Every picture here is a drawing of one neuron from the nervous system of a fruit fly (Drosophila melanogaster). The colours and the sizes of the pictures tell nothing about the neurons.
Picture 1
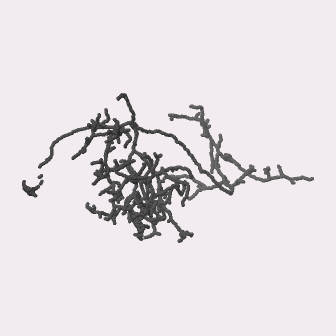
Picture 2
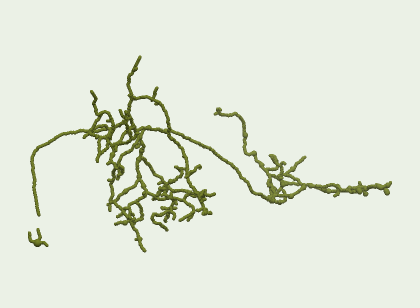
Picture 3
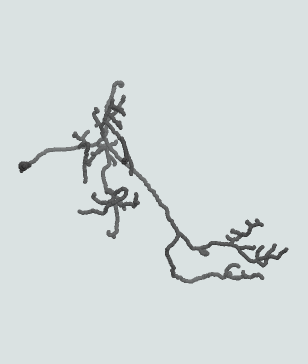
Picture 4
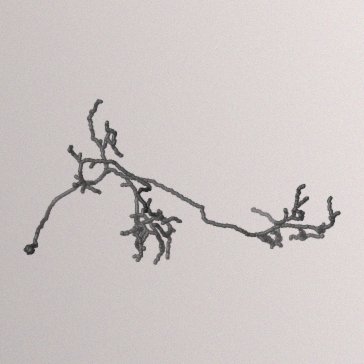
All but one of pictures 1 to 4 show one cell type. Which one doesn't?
1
